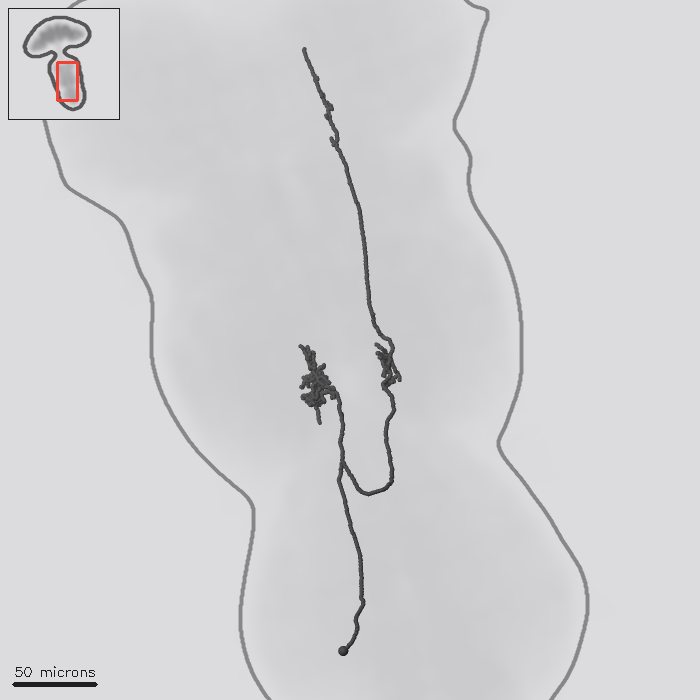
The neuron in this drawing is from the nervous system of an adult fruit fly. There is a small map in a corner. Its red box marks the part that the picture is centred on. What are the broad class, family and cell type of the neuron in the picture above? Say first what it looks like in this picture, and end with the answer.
It lies in the nerve cord. Its cell body lies at the bottom of the picture. By the scale bar it is about 350 microns tall in this view. It is a nerve-cord intrinsic neuron. Its family is hemilineage 06A. The cell type is IN06A091.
